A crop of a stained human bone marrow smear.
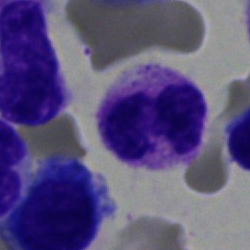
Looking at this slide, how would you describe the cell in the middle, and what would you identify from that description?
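Starting with the outline: round and smooth. Moving to the chromatin: dark purple and densely clumped. The cytoplasm forms a pinkish-lilac rim around the nucleus. Finally, small purple granules are scattered in the cytoplasm, most visible along the upper edge. The cell is a segmented neutrophil.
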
